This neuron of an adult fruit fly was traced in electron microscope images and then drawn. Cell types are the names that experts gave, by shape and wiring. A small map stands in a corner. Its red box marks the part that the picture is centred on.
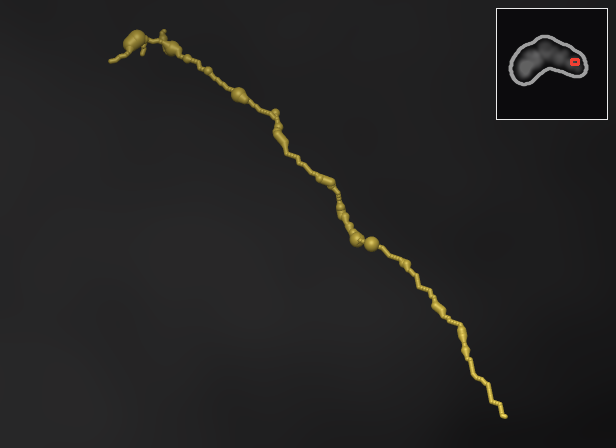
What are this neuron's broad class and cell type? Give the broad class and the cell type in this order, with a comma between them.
sensory neuron entering the nerve cord, SNxx33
